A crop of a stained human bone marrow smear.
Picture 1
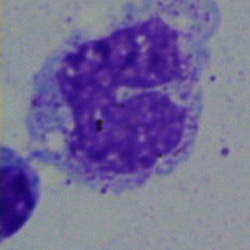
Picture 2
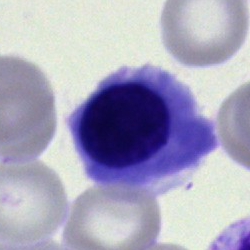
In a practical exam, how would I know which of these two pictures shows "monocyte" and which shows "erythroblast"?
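Picture 2 holds an erythroblast, and picture 1 a monocyte. In picture 1 a deep cleft runs into the nucleus from its right side.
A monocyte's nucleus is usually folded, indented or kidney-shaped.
The erythroblast's nucleus in picture 2 sits off-centre toward the left, and its chromatin is dark purple and densely stained. The cytoplasm differs in colour: pale greyish blue in the monocyte, blue-violet in the erythroblast. Small clear vacuoles lie in the monocyte's cytoplasm on the left side of the cell, where its rim of cytoplasm is also wider than on the right. The erythroblast's cytoplasm is widest on the right and lower side of the nucleus, and no granules are seen in it.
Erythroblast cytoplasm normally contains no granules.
Both outlines are irregular: the monocyte's edges are ragged and ruffled, while the erythroblast has small ragged projections along its upper edge. At the lower left corner of picture 1, part of another dark-staining cell is joined to the monocyte by a thin strand.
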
